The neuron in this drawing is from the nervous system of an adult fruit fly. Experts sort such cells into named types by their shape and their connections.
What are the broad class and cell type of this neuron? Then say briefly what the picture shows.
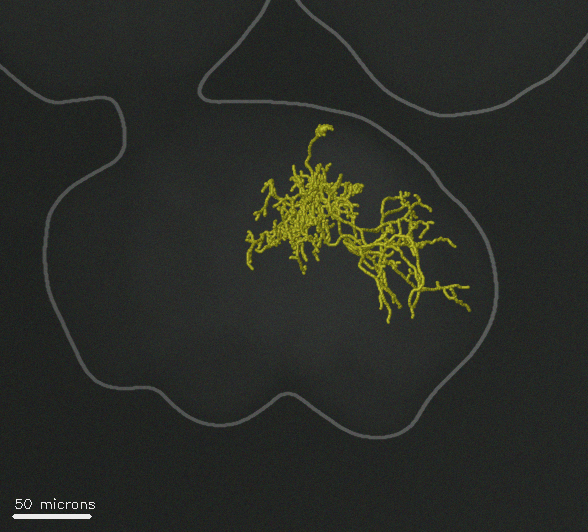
This is a nerve-cord intrinsic neuron. Its cell type is INXXX107. Its cell body lies at the top of the picture. From left to right in the picture it spans about 150 microns.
